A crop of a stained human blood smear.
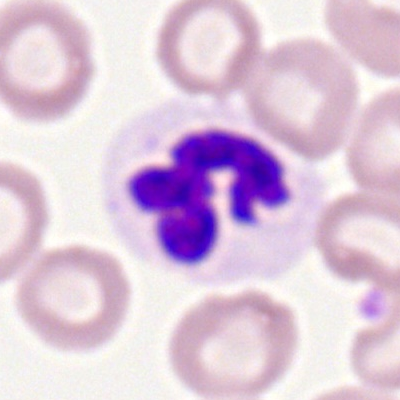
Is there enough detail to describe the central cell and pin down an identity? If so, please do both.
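Smooth, round outline on this one, and the nucleus is broken up into several lobes with no nucleoli showing. No large orange-red granules in the cytoplasm either. It's a segmented neutrophil.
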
